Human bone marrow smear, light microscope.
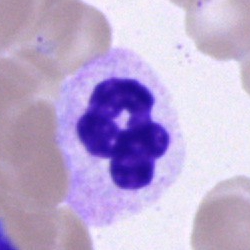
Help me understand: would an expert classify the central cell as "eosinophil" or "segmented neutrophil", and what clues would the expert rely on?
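This is a segmented neutrophil. What decides it is the granules: those in the cytoplasm are fine, faint and purplish, rather than large and bright orange-red.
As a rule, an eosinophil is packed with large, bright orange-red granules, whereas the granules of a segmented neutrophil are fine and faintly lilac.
The cytoplasm itself is abundant and pale lilac. The outline is roughly oval and smooth, and the chromatin is dense and dark purple throughout the nucleus.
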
